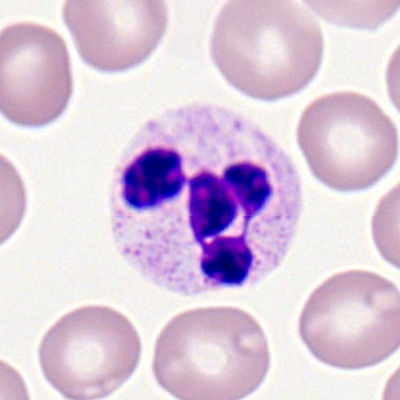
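Segmented neutrophil in a stained blood smear, with its nucleus divided into four separate lobes. Thin strands of nuclear material join the lobes to one another. Abundant pale pink cytoplasm surrounds them, and fine lilac granules are scattered all through it.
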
